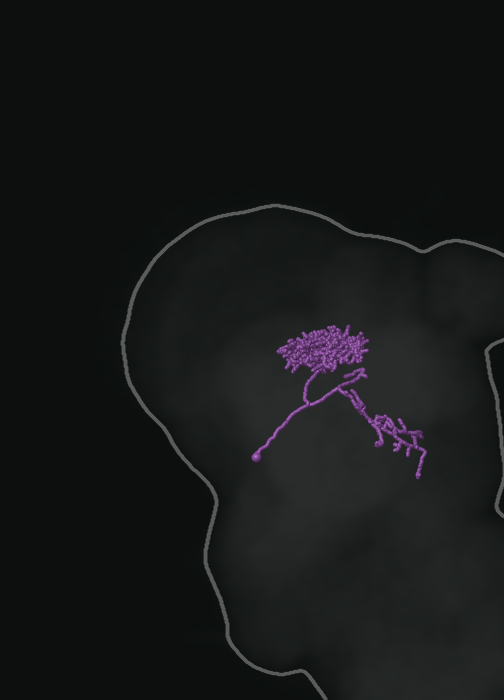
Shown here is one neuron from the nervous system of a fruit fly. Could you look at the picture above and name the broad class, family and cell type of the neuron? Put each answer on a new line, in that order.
visual projection neuron
LT
LT69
